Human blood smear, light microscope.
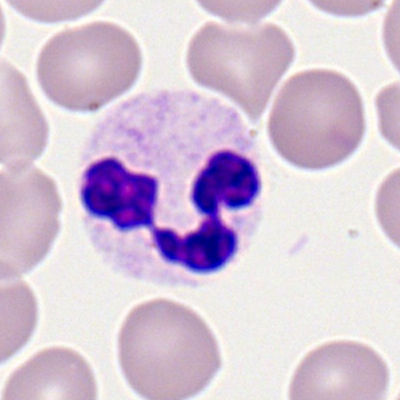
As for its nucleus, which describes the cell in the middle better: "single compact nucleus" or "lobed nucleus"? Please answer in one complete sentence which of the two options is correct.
This cell has a nucleus made up of distinct lobes.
